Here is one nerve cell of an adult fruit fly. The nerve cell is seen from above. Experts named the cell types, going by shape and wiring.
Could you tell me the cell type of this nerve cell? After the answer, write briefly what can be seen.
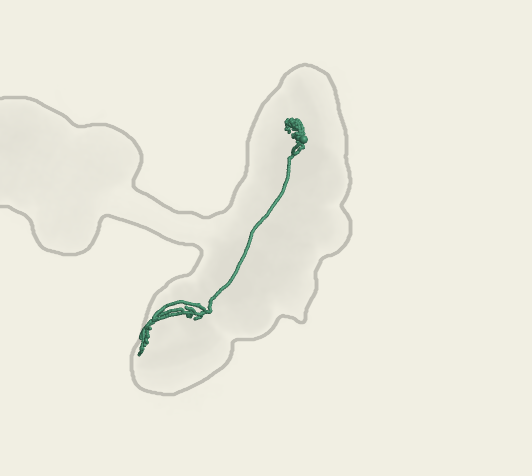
Its cell type is LC14b. Its broad class is optic-lobe intrinsic neuron. It lies in the brain. The cell body can be seen at the top of the picture.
